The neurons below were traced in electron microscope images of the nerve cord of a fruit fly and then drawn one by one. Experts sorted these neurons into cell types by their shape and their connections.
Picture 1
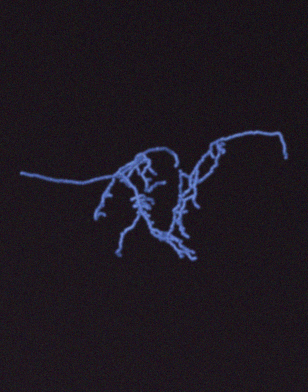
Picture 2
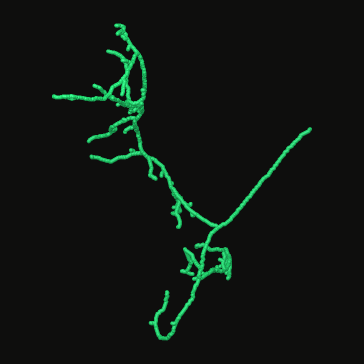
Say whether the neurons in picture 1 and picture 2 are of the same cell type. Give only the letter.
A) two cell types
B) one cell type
B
